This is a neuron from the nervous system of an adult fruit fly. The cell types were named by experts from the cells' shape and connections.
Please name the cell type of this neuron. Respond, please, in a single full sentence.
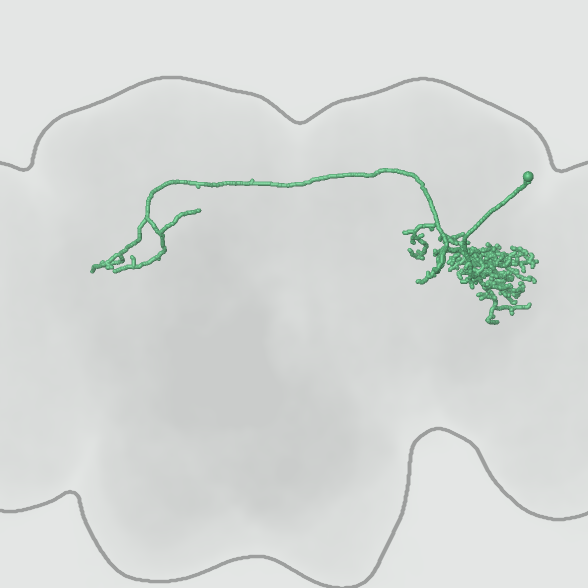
Among cell types, the one for this neuron is PVLP109.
